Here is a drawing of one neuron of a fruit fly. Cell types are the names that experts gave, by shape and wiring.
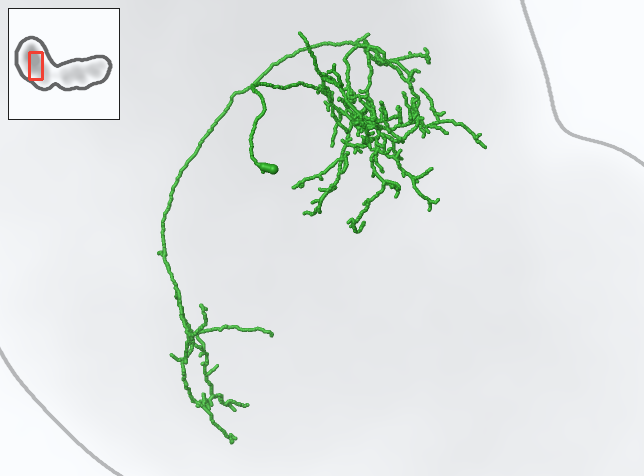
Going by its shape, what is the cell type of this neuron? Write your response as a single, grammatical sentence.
Under the cell type AVLP044_a falls this neuron.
